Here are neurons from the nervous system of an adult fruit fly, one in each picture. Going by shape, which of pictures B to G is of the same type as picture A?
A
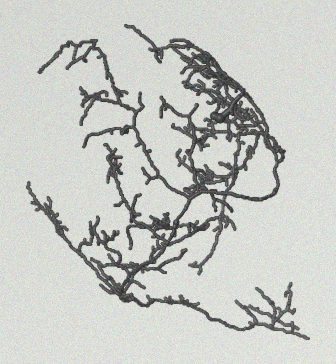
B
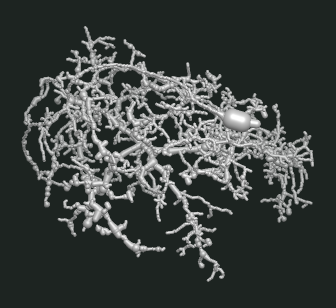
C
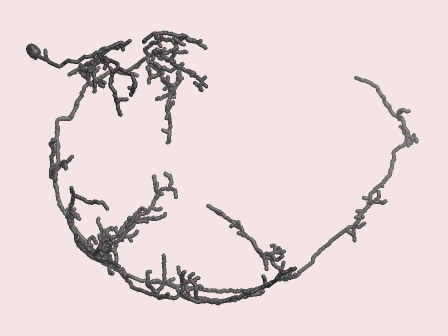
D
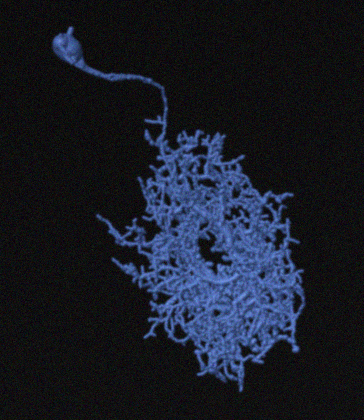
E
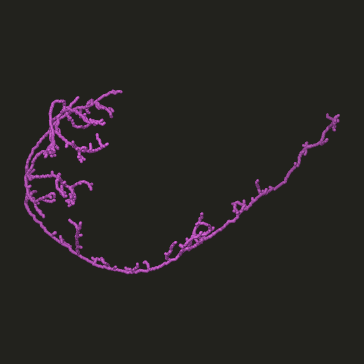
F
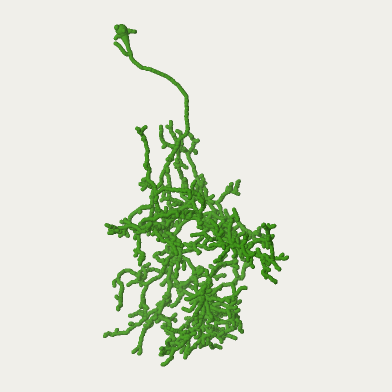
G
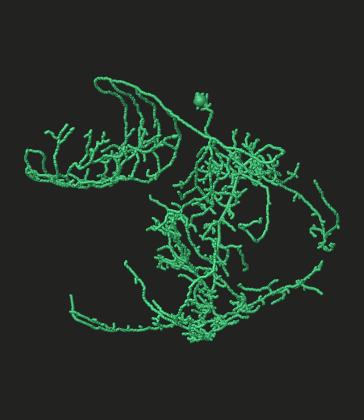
C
